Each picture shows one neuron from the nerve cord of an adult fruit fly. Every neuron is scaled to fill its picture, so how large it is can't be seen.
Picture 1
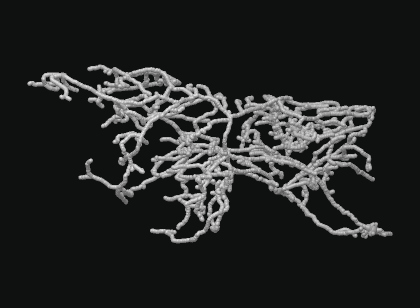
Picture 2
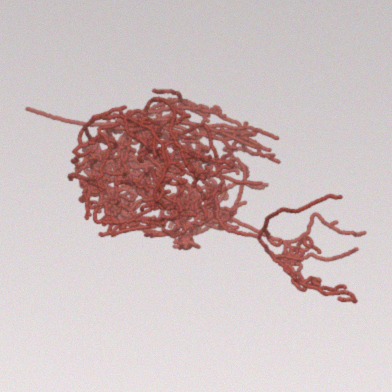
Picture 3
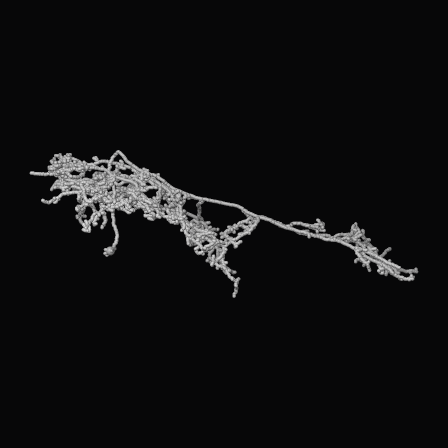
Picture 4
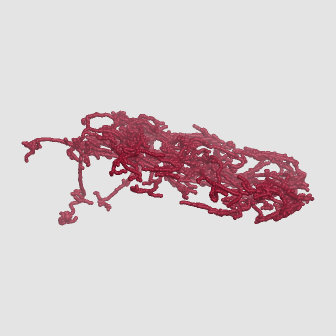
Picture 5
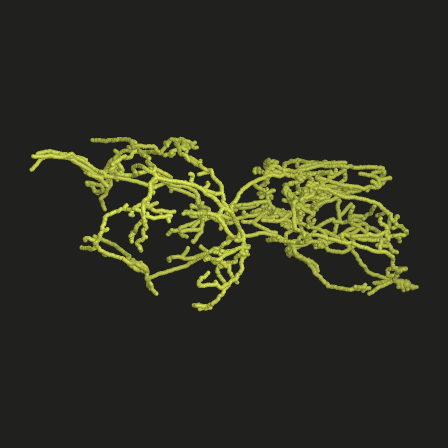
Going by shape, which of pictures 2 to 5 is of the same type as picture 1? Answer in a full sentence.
Picture 5 shows a neuron of the same cell type.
